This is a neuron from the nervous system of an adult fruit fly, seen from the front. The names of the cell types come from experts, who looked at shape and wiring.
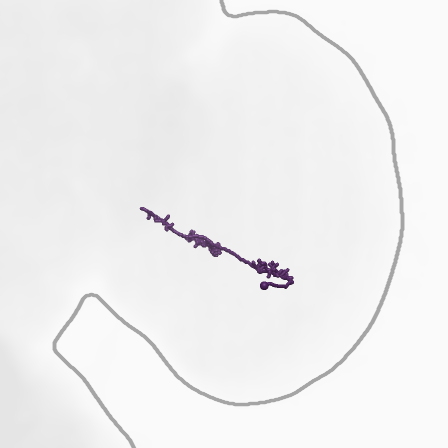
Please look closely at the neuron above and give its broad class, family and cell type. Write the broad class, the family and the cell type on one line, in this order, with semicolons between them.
optic-lobe intrinsic neuron; TmY; TmY4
